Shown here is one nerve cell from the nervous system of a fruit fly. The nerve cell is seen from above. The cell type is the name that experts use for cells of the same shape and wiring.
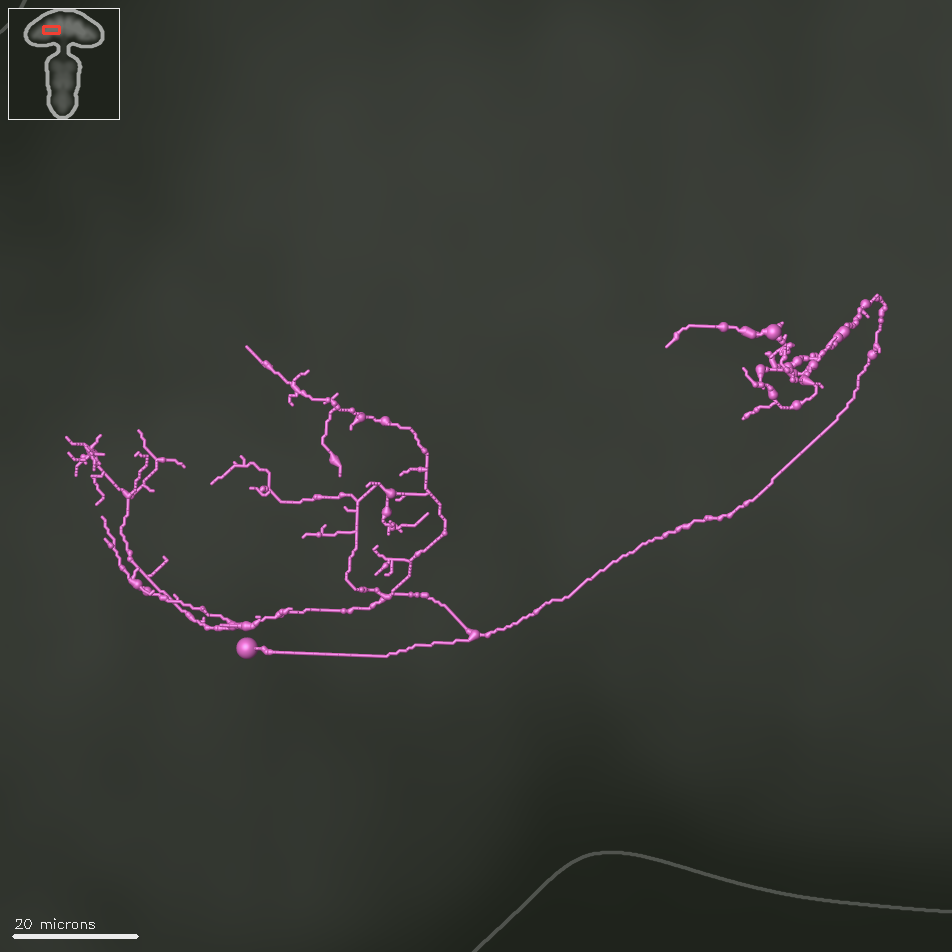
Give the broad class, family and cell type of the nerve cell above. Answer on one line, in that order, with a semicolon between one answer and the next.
central-brain intrinsic neuron; hemilineage DL2_dorsal; LHPV5a3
